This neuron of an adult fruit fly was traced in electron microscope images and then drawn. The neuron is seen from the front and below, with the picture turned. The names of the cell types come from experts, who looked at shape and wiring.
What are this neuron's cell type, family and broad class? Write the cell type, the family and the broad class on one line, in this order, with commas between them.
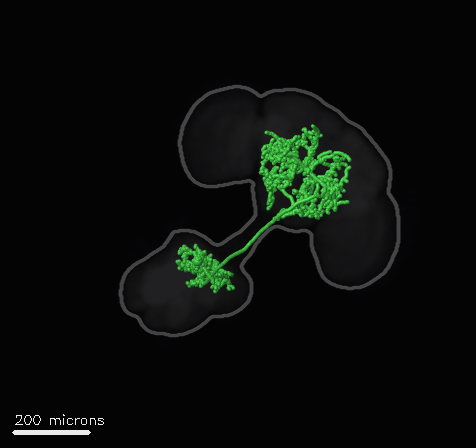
AN07B004, hemilineage 07B, ascending neuron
